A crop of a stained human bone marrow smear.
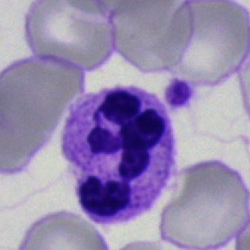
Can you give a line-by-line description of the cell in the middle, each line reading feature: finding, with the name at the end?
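Outline: roughly round, and smooth
Chromatin: dense, dark purple, clumped
Nucleoli: none that I can see
Name: segmented neutrophil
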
